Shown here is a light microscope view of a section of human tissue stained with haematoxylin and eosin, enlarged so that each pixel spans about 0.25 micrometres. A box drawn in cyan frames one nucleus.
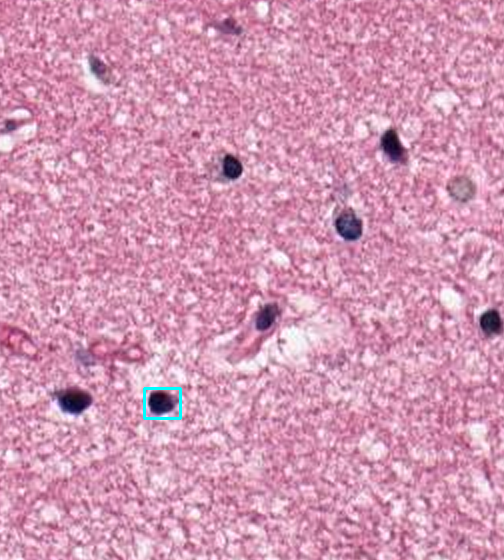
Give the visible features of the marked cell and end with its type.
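The nucleus is round to slightly oval and evenly dark throughout, with no inner detail visible. The nuclear edge is smooth and sharply defined. The cell lies on its own in the fine, grainy pink background, not touching a vessel or another cell. The marked cell is an oligodendrocyte.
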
